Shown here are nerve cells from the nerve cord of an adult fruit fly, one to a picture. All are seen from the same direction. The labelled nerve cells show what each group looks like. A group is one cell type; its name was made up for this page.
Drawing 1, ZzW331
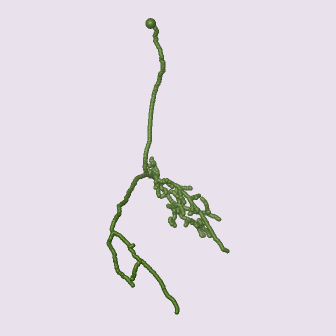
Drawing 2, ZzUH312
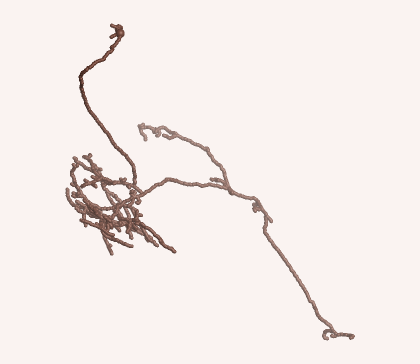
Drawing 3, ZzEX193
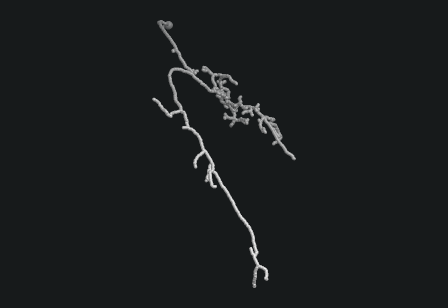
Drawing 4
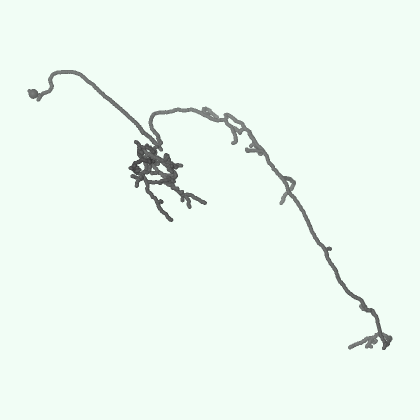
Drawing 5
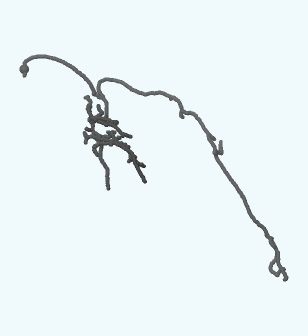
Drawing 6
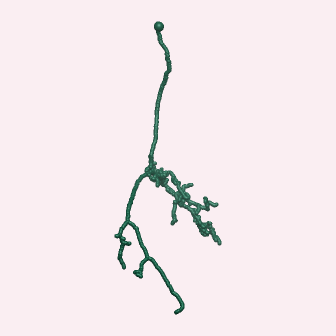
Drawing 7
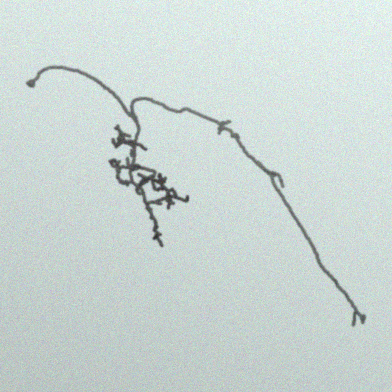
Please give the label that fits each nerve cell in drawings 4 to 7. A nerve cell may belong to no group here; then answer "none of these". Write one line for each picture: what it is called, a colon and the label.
4: ZzEX193
5: ZzEX193
6: ZzW331
7: ZzEX193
